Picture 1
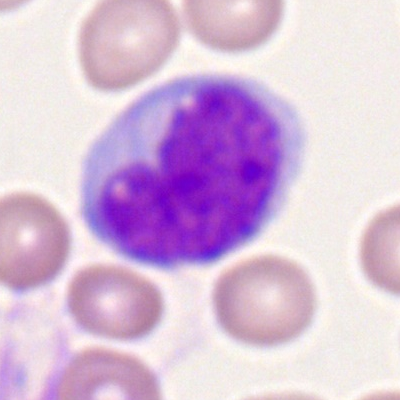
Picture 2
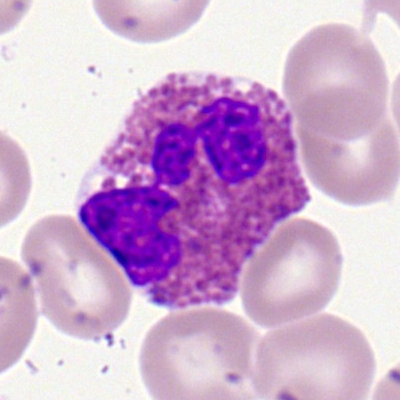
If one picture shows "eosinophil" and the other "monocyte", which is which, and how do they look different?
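The first picture shows a monocyte; the second shows an eosinophil. The monocyte has a smooth oval outline, with no projections or blebs on its surface, whereas the eosinophil is roughly round, its edge slightly irregular.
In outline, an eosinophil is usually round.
A notch marks the upper-left side of the monocyte nucleus, while the eosinophil nucleus is divided into three separate lobes, the largest lying at the lower left edge of the cell.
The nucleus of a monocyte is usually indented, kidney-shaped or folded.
Monocyte chromatin is clumped into darker patches with paler areas between them; eosinophil chromatin is dark purple and coarsely clumped, with no nucleoli visible in the lobes.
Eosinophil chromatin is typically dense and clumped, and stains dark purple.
No granules are visible in the monocyte cytoplasm, whereas the eosinophil cytoplasm is packed with many coarse pinkish-purple granules.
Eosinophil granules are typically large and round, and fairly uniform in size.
Red cells lie around the monocyte without overlapping it.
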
